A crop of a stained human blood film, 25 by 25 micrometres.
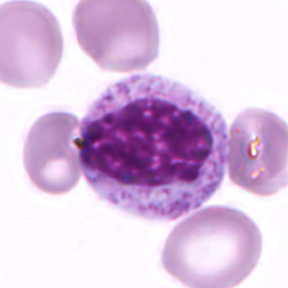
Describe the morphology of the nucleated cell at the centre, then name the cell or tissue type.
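A round outline bounds this cell, and its nucleus extends to the cell's left edge. The cytoplasm is pale lilac, with fine purple-red granules scattered throughout. This is a metamyelocyte.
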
